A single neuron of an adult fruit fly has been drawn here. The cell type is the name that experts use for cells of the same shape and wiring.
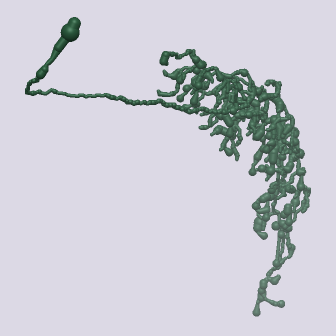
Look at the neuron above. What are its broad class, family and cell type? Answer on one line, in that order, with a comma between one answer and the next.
optic-lobe intrinsic neuron, Pm, Pm2a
